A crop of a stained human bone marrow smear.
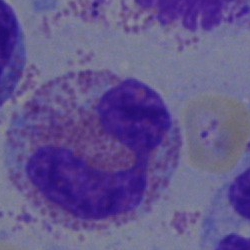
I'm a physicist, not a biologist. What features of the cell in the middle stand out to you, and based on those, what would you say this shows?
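Start with the round outline. Inside, the nucleus curves into a C shape around a central area of cytoplasm, its chromatin dark purple and coarsely clumped. Many reddish-purple granules fill the cytoplasm. This cell is an eosinophil.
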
